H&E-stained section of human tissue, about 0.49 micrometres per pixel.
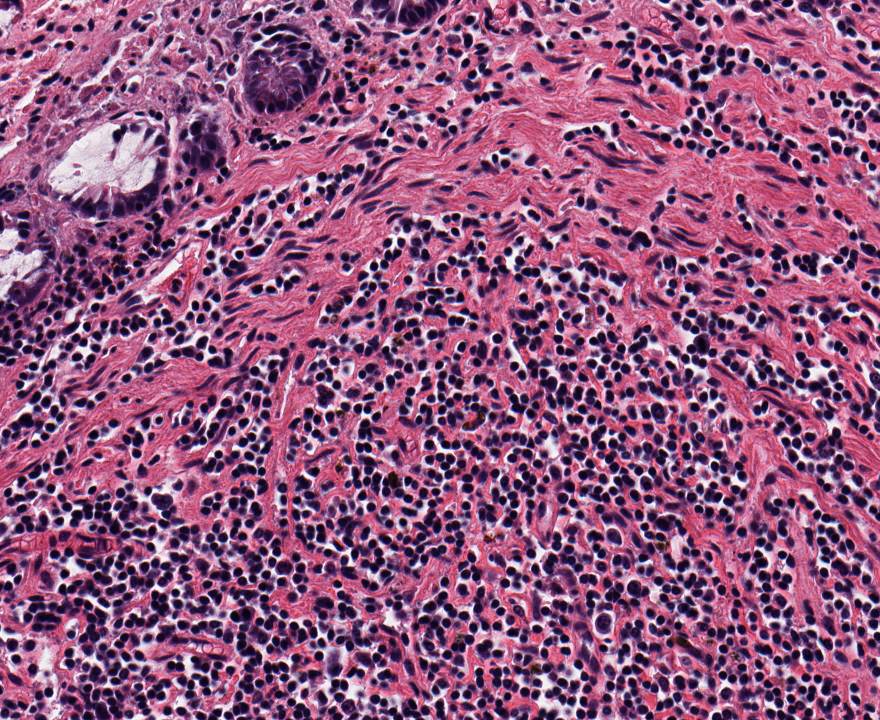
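Terminal ileum, haematoxylin and eosin stain. Look first at the lower two thirds: a dense sheet of small round, lymphocyte-like cells fills it. Across the upper half, wavy pink collagen bundles run mostly from left to right, with spindle-shaped nuclei lying along them. Notice, too, a few glands at the upper left edge.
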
